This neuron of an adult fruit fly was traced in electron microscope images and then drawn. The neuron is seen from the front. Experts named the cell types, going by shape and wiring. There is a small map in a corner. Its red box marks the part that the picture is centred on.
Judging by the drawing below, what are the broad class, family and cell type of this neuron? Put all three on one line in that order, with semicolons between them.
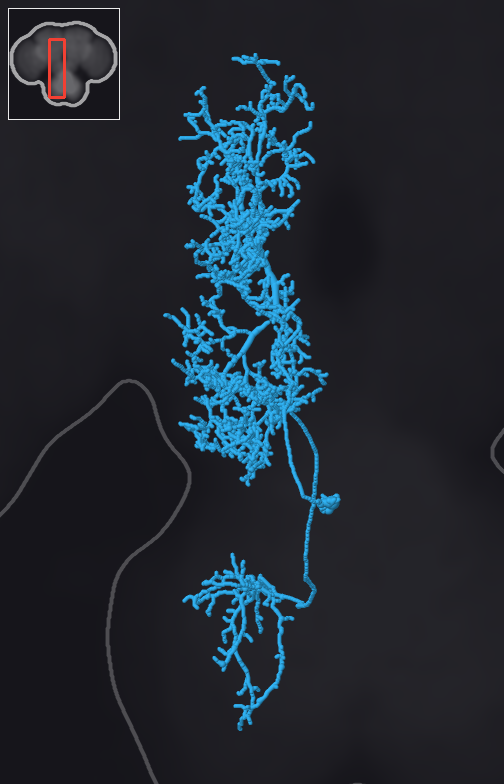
descending neuron; hemilineage MX3; DNg90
